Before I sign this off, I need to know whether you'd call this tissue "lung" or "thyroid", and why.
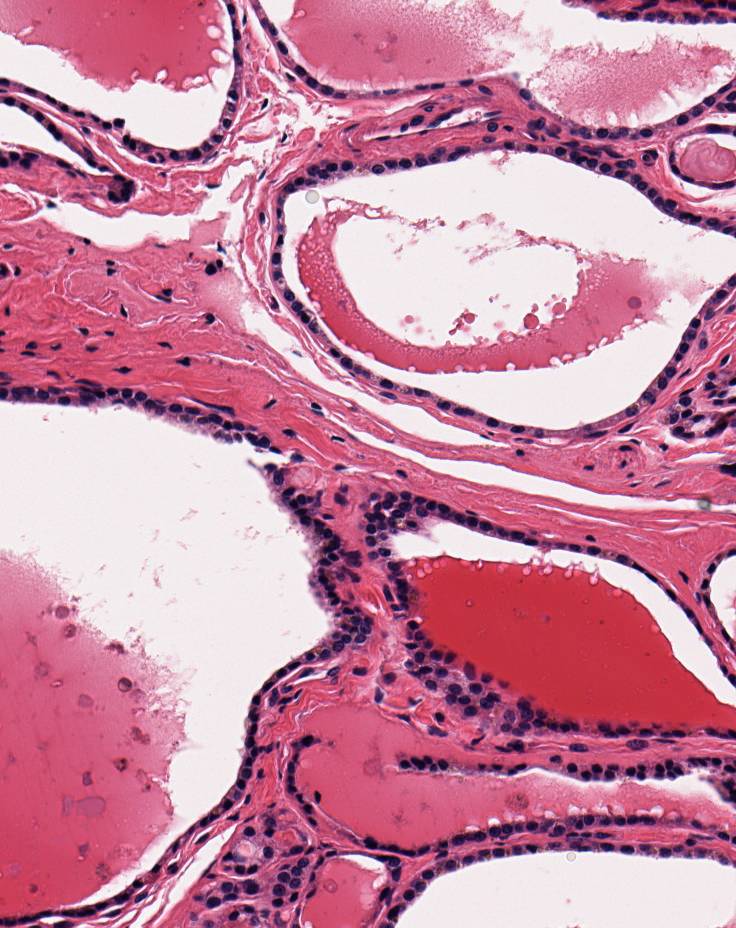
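Thyroid, I think. Most of these closed follicles hold homogeneous eosinophilic colloid, pale pink at the lower left and deep red at the lower right.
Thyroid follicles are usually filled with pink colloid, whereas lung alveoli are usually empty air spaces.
Each follicle has a single lining layer of flattened to low cuboidal cells with small, round, darkly stained nuclei.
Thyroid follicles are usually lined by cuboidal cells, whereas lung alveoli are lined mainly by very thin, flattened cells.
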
